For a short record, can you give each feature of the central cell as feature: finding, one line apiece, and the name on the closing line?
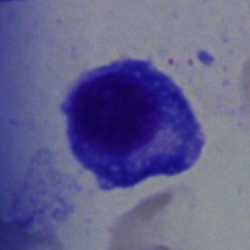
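Nucleus: dark purple, dense throughout
Cytoplasm: deep blue
Widest cytoplasm: lower right side of the cell
Paler zone: just lower right of the nucleus, with small light spots
Name: plasma cell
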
